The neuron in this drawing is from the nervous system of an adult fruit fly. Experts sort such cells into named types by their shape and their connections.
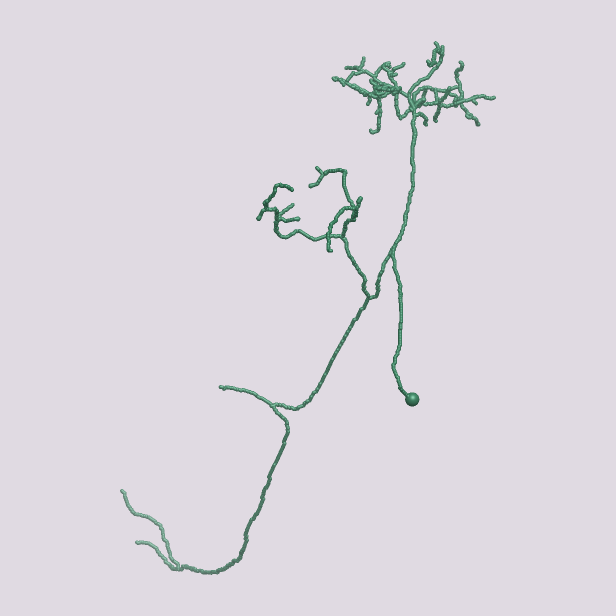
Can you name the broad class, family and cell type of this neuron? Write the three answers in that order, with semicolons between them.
central-brain intrinsic neuron; hemilineage DM4_ventral; CB1464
